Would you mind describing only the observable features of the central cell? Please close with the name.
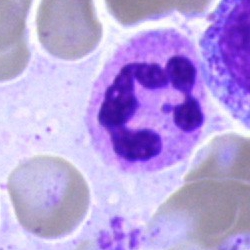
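The nuclear lobes form a ring around a central patch of pale cytoplasm. The chromatin is dense, dark purple and coarsely clumped. The cytoplasm is plentiful and pale pinkish-lilac, containing fine, faint pink-violet granules. This is a segmented neutrophil.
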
